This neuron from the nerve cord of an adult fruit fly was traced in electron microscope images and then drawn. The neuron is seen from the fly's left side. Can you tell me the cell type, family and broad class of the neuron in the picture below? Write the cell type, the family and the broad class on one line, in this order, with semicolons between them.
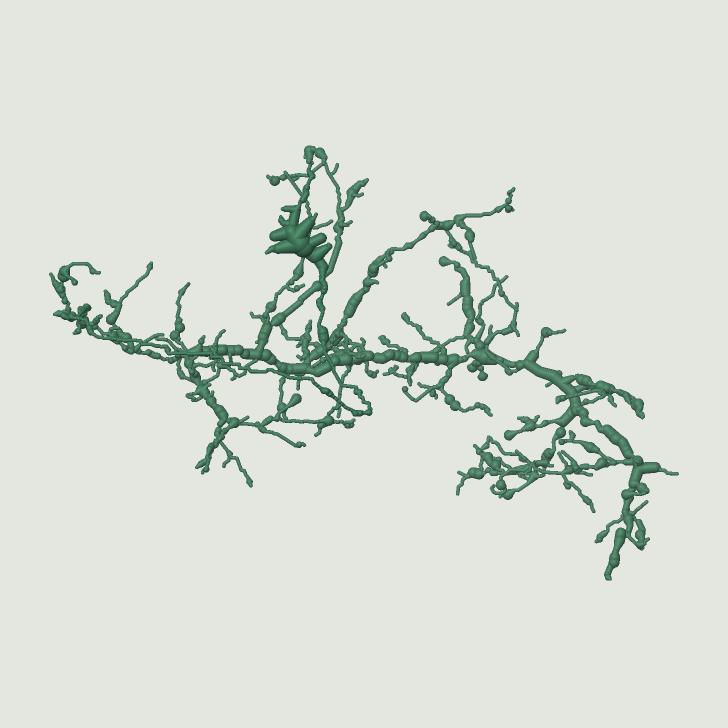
IN12B040; hemilineage 12B; nerve-cord intrinsic neuron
